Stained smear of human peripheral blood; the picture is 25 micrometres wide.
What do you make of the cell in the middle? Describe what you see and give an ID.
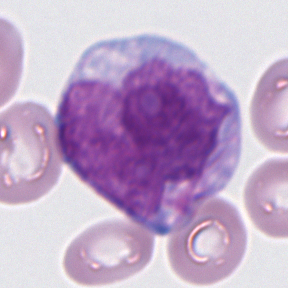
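An irregular, folded nucleus with notched margins fills most of the cell, leaving a moderate rim of cytoplasm. A pale round spot sits in the upper right of the nucleus. The cytoplasm is pale grey-blue, deeper blue along the edge. This is an atypical promyelocyte.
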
